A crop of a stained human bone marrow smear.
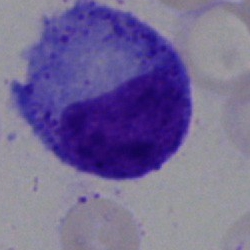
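Myelocyte, stained human bone marrow smear, cell in the middle. Single unlobed nucleus, off-centre, filling the lower right part of the cell. Chromatin dense, dark purple, with coarse clumps. Small dark purple granules scattered through the cytoplasm.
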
